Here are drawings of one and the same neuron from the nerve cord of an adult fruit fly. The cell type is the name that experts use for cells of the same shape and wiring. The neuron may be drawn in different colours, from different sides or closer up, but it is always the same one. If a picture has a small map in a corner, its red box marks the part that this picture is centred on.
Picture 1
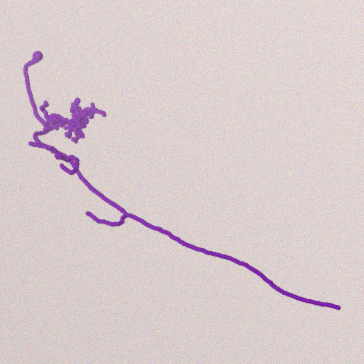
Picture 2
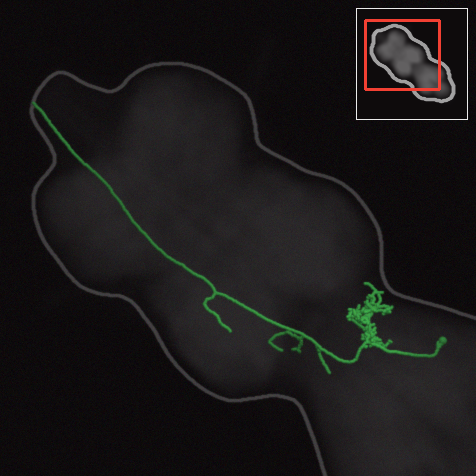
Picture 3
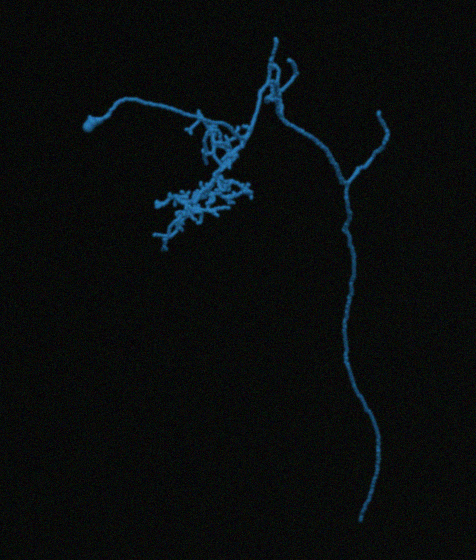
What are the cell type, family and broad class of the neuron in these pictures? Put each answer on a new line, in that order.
AN19B063
hemilineage 19B
ascending neuron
